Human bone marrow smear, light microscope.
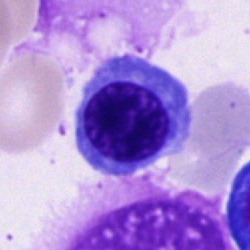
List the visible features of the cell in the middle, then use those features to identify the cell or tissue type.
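No nucleolus is visible in the nucleus. The cytoplasm is blue and shows no granules. Its rim is wider on the right side of the nucleus than on the left. The cell is an erythroblast.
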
